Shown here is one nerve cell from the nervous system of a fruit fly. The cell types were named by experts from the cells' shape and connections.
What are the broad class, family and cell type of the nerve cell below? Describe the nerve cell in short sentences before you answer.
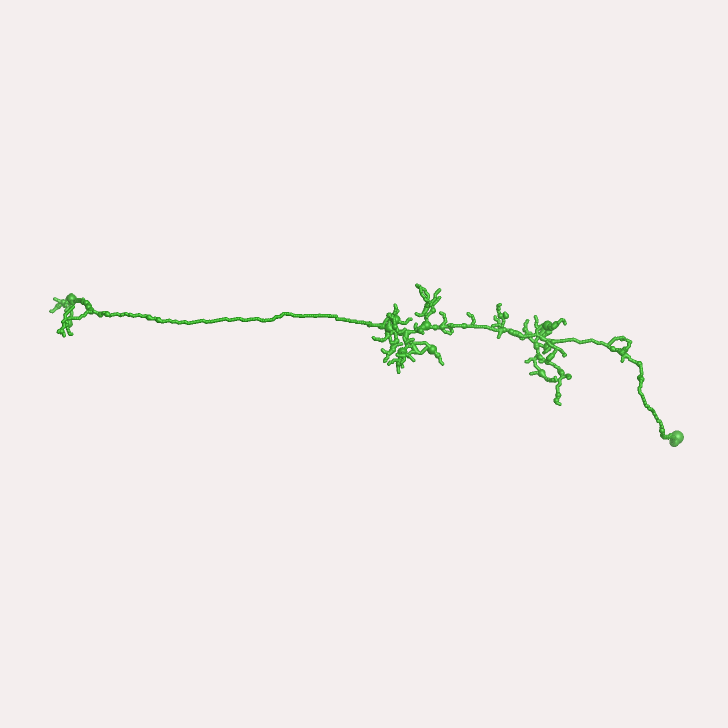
The picture shows dozens of branch ends. As drawn here it is more than twice as wide as it is tall. It is an optic-lobe intrinsic neuron. The family is TmY. The cell type is TmY18.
